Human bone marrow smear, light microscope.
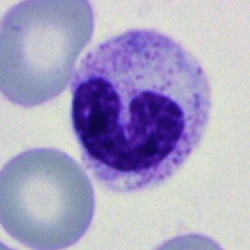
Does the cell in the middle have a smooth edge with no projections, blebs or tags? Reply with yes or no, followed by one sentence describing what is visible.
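Yes. The cell outline is round and smooth.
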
